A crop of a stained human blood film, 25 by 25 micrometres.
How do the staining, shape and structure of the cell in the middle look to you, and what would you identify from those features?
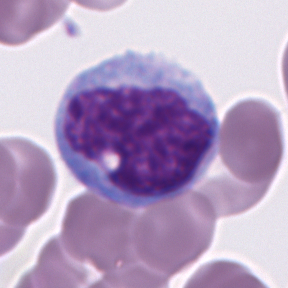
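Start with the outline: it's roughly round. Now look at the cytoplasm, which is pale blue. At the lower-left edge of the nucleus you'll find one small clear round spot. Along the top, the cell's edge is slightly ruffled. The cell is a monocyte.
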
